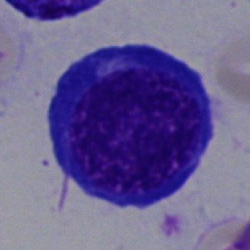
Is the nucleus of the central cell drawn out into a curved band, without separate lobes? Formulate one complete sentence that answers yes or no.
No, in this cell the nucleus forms a single compact round or oval shape.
